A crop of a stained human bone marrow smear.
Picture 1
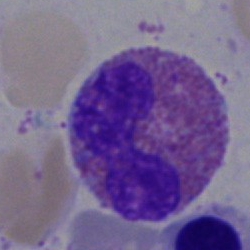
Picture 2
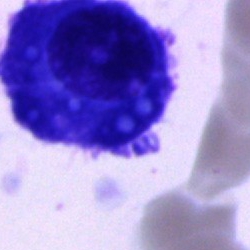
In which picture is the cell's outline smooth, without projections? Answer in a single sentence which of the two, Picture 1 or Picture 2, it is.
In Picture 1, no projections, blebs or ragged parts break the cell's outline.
